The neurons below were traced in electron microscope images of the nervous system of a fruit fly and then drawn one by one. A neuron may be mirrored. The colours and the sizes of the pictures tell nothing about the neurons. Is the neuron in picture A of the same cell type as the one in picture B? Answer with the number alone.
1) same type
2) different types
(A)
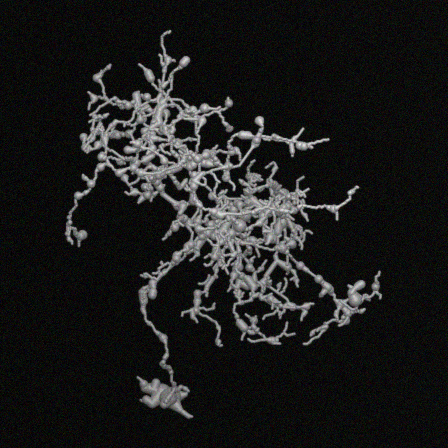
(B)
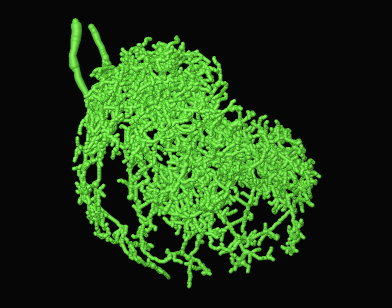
2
